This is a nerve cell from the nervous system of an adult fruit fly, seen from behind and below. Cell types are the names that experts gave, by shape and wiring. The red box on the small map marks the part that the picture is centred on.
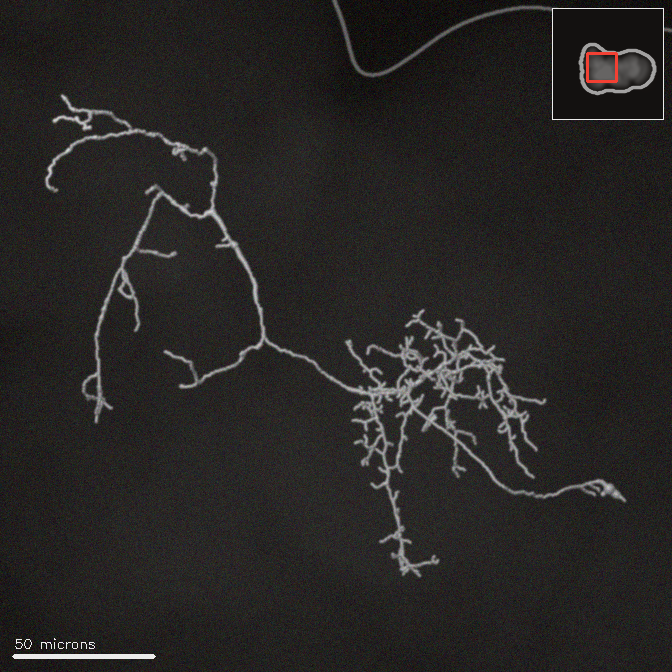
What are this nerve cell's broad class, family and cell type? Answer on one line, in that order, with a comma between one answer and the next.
nerve-cord intrinsic neuron, hemilineage 08B, IN08B078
